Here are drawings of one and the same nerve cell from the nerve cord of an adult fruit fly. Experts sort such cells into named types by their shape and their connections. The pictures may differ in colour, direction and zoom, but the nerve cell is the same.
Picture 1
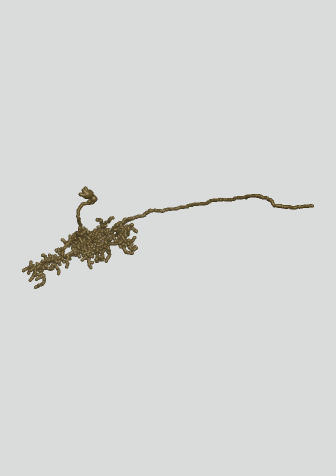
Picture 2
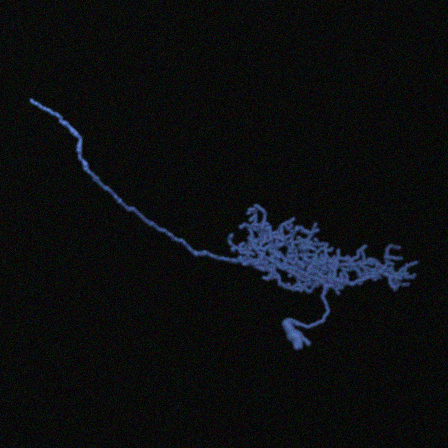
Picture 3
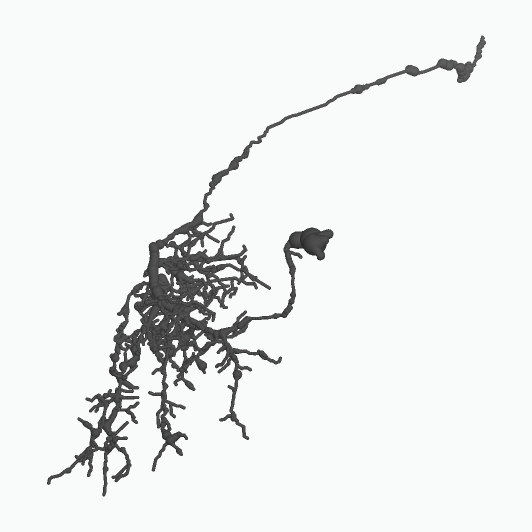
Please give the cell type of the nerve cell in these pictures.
MNad01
